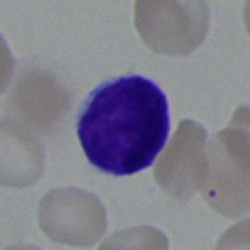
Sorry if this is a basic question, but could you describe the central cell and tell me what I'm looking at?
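Look first at the outline, which is round and smooth. Now the chromatin: it is dense and stains deep purple. Cytoplasm is scarce, with only a very thin rim showing, mostly at the upper left edge, and you won't find any granules in the cell. This is a lymphocyte.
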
